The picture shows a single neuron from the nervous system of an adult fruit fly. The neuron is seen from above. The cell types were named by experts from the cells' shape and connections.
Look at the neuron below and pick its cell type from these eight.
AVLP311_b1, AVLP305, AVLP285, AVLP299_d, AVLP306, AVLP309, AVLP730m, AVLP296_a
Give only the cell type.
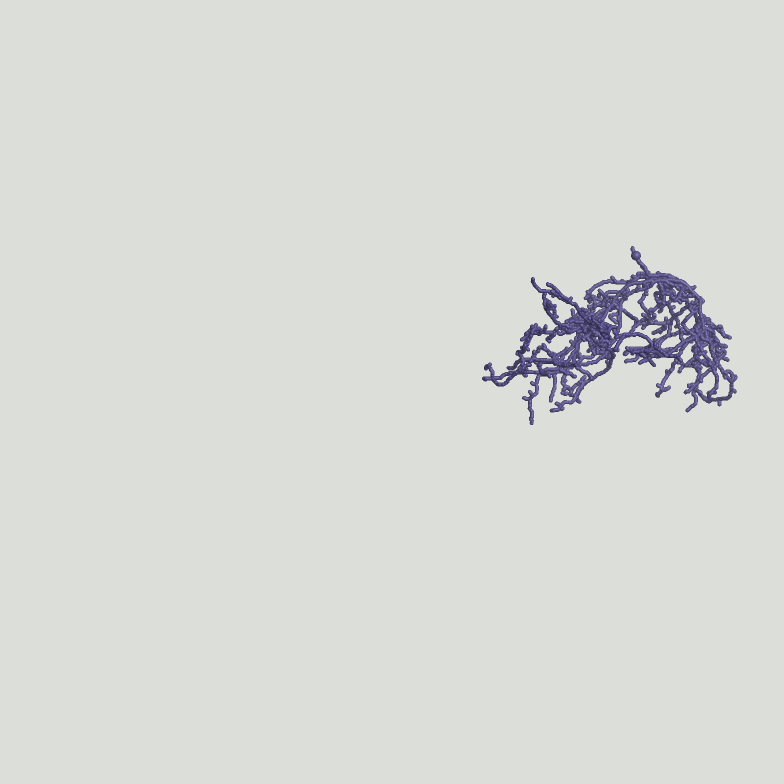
AVLP730m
